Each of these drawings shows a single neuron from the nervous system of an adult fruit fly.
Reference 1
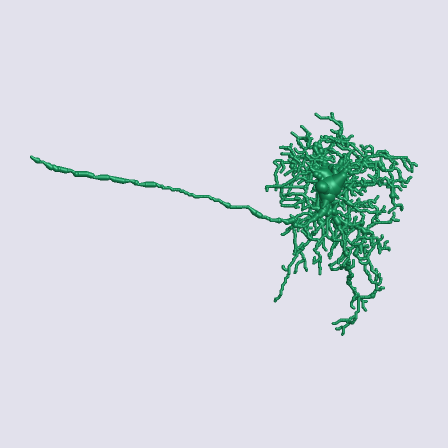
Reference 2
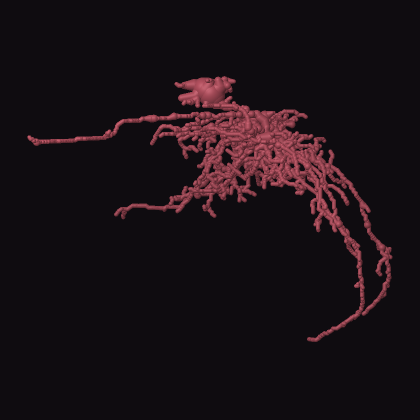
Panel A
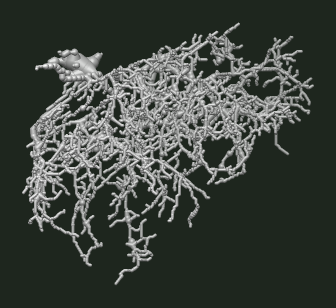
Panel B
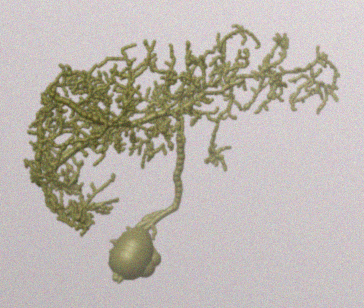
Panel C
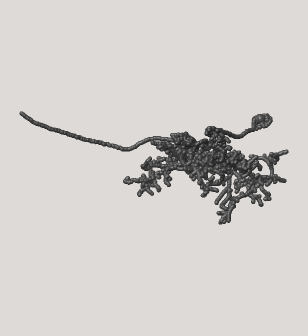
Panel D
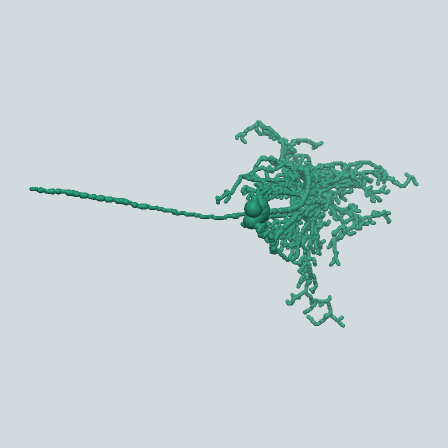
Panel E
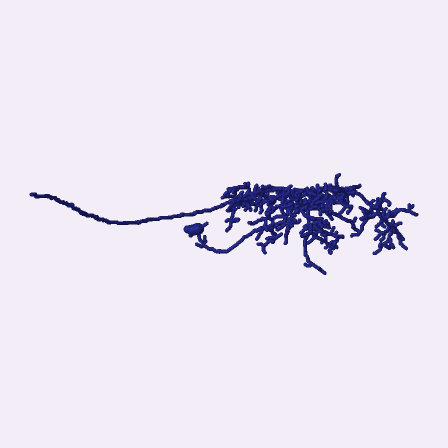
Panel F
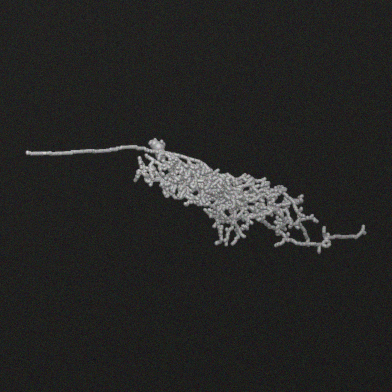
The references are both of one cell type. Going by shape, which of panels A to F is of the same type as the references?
Panel D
